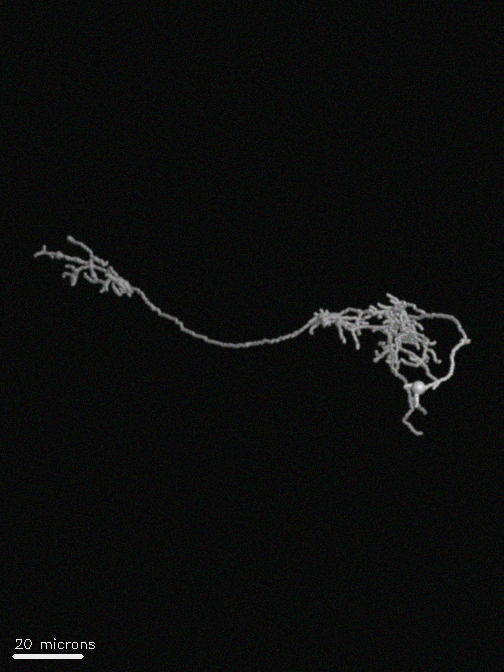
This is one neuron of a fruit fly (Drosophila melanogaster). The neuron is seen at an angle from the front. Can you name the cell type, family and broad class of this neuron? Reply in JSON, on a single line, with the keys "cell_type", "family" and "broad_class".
{"cell_type": "LAL088", "family": "hemilineage AOTUv3_ventral", "broad_class": "central-brain intrinsic neuron"}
